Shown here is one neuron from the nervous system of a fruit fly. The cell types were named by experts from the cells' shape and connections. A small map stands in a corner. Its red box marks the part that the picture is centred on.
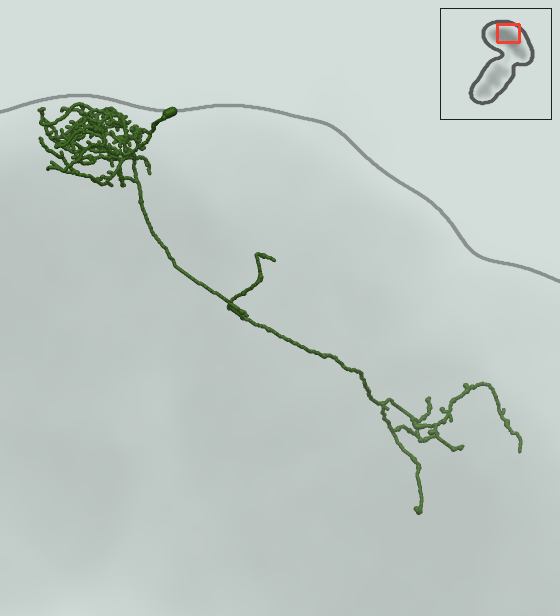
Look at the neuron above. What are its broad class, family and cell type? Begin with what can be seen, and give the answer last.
It lies in the brain. In this view it is about as wide as it is tall. This is a central-brain intrinsic neuron. Its family is hemilineage AOTUv4_dorsal. It is of cell type AOTU001.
